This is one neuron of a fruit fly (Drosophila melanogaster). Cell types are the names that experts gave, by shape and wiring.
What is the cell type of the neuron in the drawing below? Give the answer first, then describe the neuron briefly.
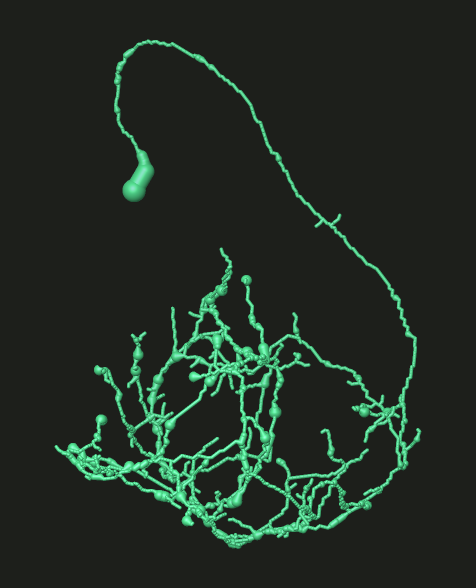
It is of cell type CB3274. It is a central-brain intrinsic neuron. The picture shows dozens of branch ends. In this view it is taller than it is wide.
